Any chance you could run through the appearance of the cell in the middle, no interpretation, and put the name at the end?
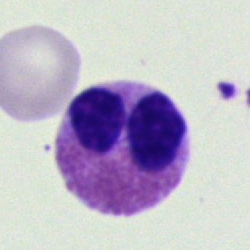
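Two nuclear lobes occupy the upper half of the cell; neither lobe shows visible nucleoli. The cytoplasm is plentiful, pinkish-violet, and filled with fine purplish granules. The cell is an eosinophil.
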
